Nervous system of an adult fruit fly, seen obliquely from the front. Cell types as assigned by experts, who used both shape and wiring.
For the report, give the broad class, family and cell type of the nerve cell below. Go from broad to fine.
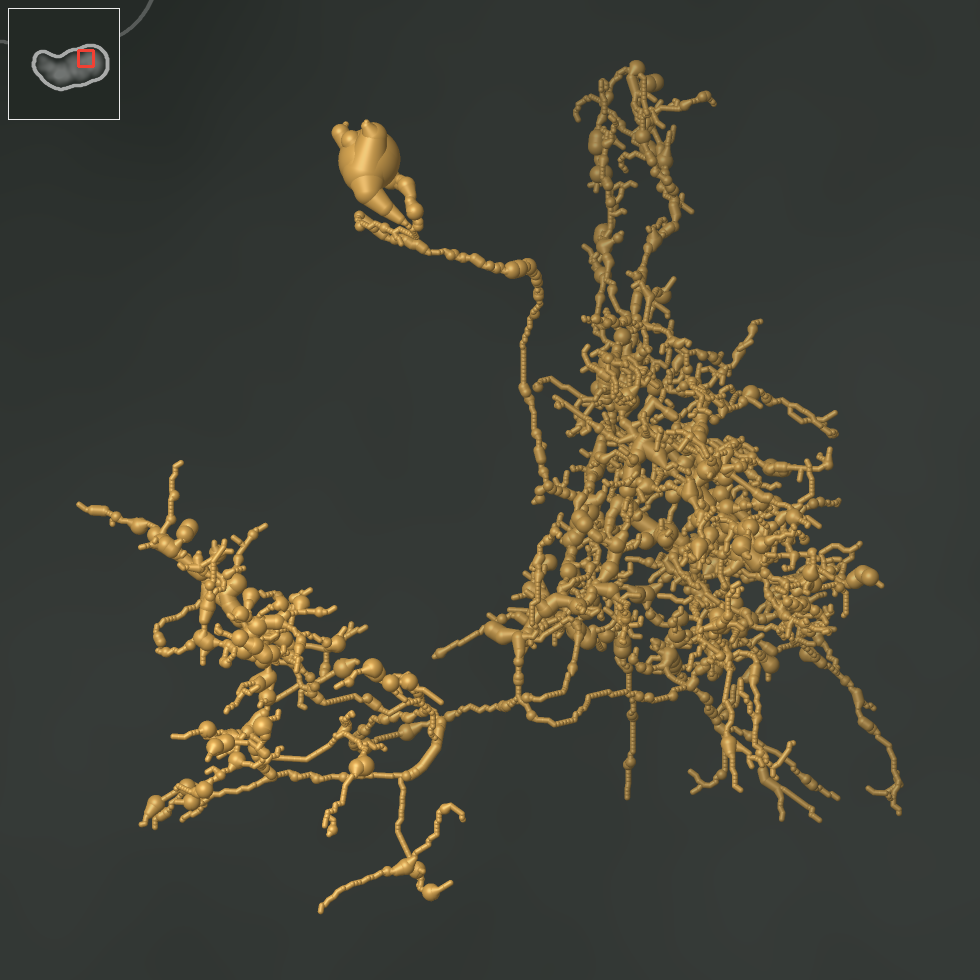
central-brain intrinsic neuron; hemilineage SMPad3; SMP114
